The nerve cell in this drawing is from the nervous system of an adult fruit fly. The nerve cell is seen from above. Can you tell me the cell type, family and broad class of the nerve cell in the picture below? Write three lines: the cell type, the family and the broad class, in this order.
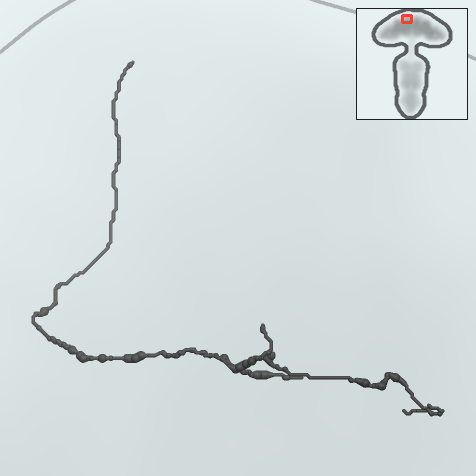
HRN_VP4
class hygrosensory
sensory neuron entering the brain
